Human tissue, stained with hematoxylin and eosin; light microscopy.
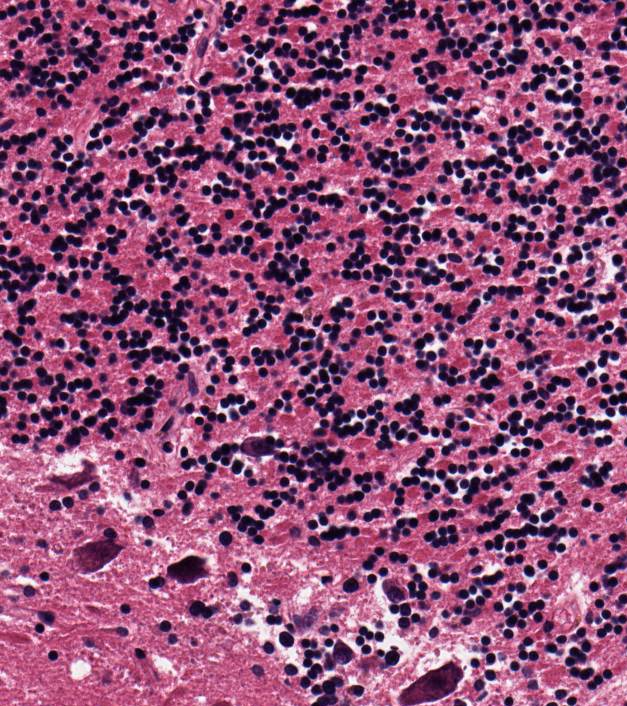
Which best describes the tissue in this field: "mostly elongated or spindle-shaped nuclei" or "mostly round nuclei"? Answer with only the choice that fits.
Mostly round nuclei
